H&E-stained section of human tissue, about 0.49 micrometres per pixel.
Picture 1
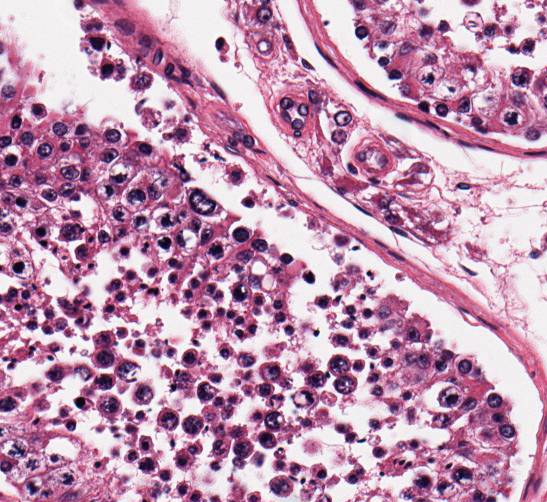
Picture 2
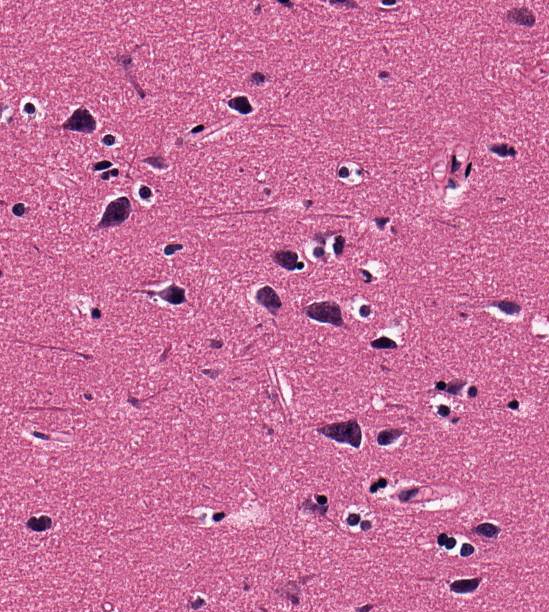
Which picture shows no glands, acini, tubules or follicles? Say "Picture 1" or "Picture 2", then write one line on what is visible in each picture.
Picture 2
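What picture 1 shows: The field shows parts of rounded tubules, with one large tubule filling the lower left and another cut at the upper right, separated by a narrow band of tissue running diagonally from the top toward the right edge.
What picture 2 shows: The whole field is a fairly uniform pink, finely fibrillary neuropil with cells scattered singly through it and no epithelium or glands.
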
